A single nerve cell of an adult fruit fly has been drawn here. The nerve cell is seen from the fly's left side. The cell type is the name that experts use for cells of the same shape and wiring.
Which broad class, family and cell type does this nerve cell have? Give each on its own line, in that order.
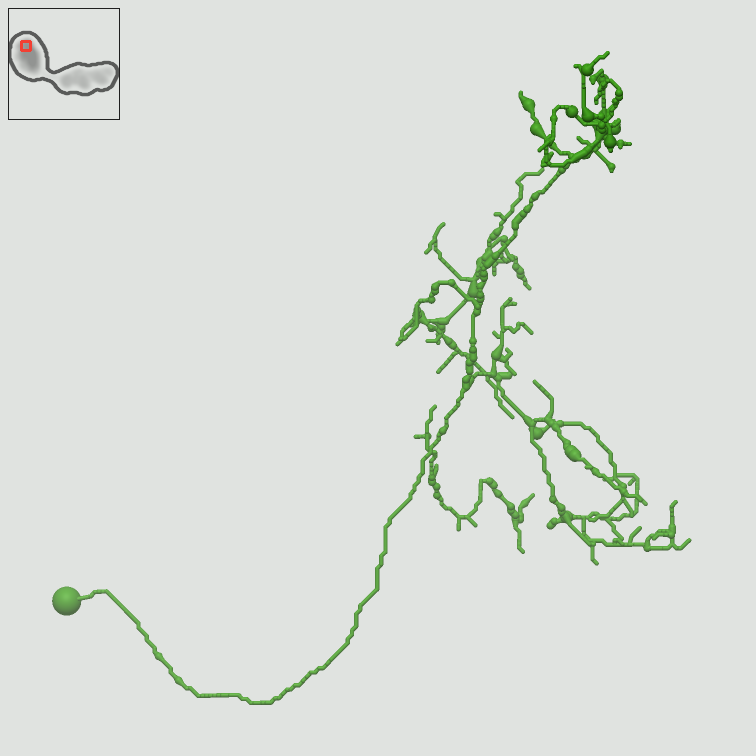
central-brain intrinsic neuron
hemilineage SLPal5
CB1359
